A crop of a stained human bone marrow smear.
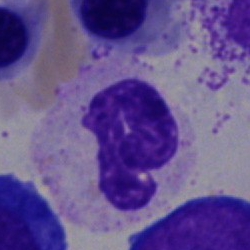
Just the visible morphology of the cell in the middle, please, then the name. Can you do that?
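First, the outline is roughly round. Second, the nucleus lies near the centre, with cytoplasm on every side. Third, no nucleolus is visible. Fourth, the cytoplasm is abundant and forms a wide rim around the nucleus. Fifth, the name: segmented neutrophil.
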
